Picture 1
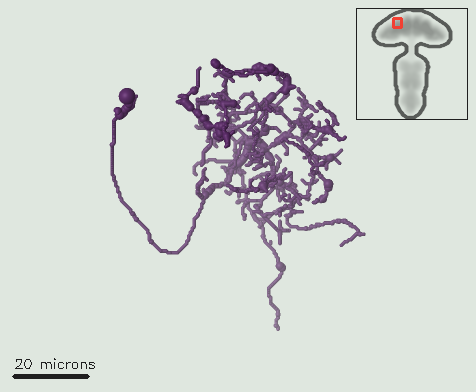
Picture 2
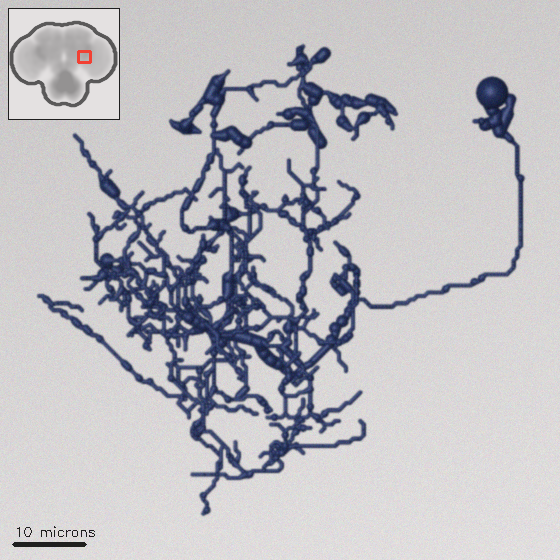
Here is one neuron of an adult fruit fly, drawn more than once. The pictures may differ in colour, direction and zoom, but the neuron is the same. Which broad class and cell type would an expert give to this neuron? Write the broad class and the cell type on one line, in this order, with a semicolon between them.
central-brain intrinsic neuron; CB3264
